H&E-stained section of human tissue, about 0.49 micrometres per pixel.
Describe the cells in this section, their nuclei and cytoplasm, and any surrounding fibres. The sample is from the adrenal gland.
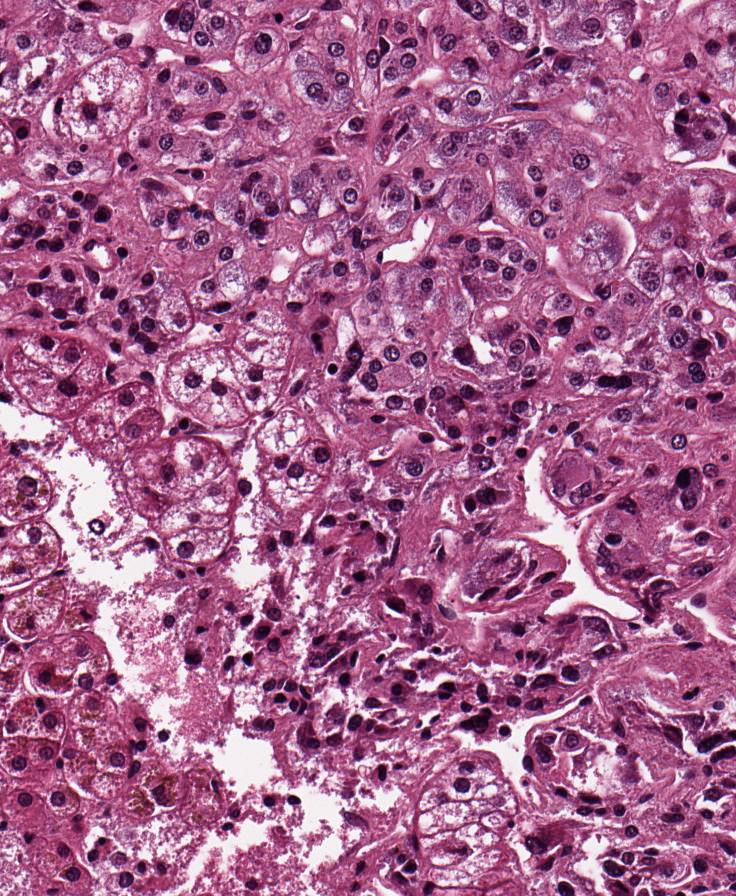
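Start at the left middle of the field, where the cells have pale, finely vacuolated cytoplasm. Now move up: in the upper half many nuclei are round, each with a single prominent nucleolus. At the lower left, look for brown granular pigment inside the cytoplasm of the cells. In the lower centre the nuclei are small, dark, partly elongated and crowded together.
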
